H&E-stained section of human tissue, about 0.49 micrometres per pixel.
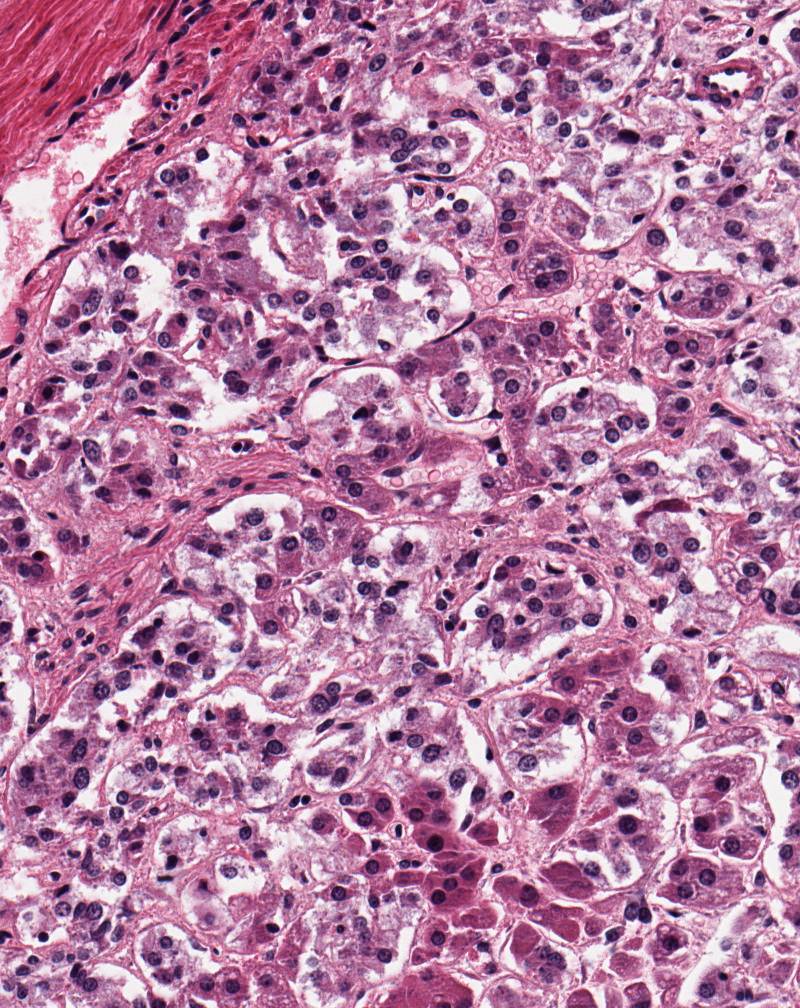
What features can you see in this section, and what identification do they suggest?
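Polygonal cells in nests have abundant pale cytoplasm, granular to vacuolated. Near the lower centre, one group of cells has dense, deeply eosinophilic cytoplasm instead. A band of dense pink collagen with flattened spindle nuclei lies at the upper left corner. The field contains no fat cells. This section is adrenal gland.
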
